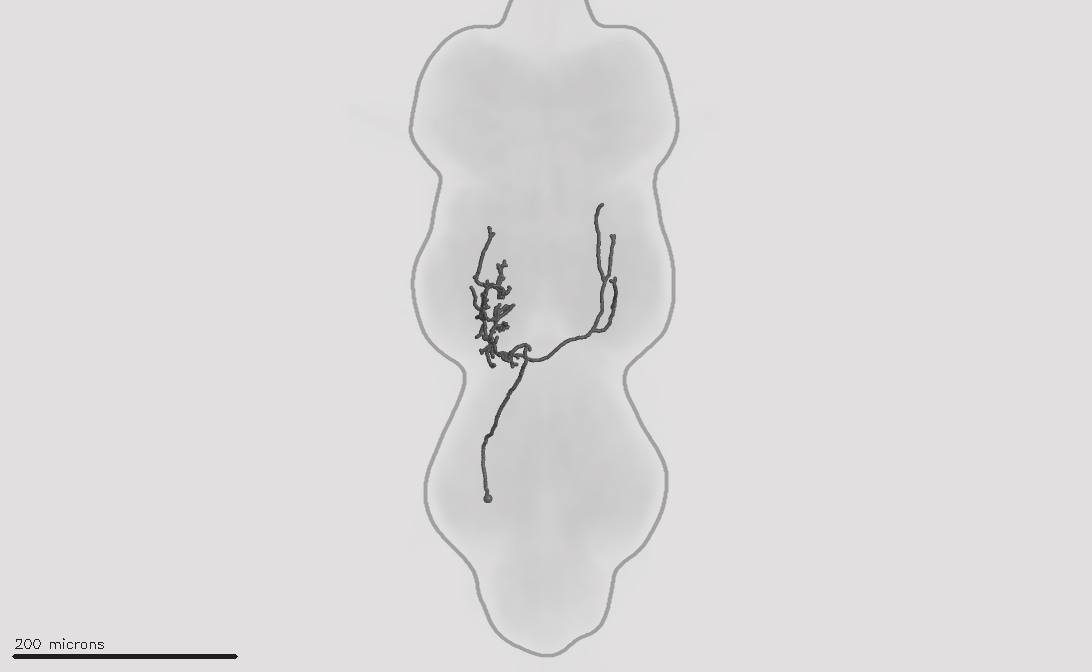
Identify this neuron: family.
hemilineage 07B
